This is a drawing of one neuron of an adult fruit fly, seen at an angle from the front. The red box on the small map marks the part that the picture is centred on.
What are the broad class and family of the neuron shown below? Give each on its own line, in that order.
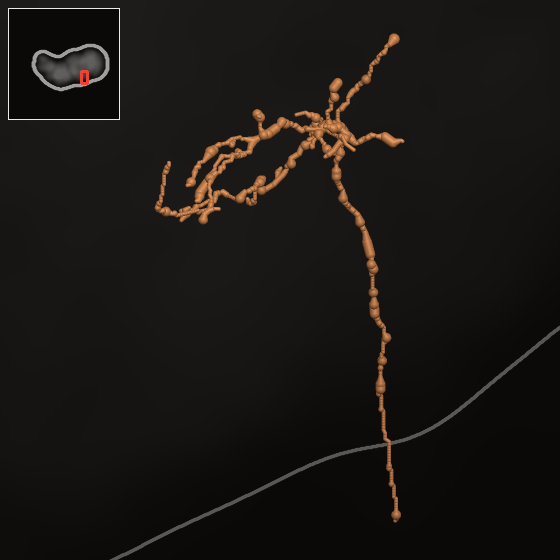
sensory neuron entering the brain
class gustatory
